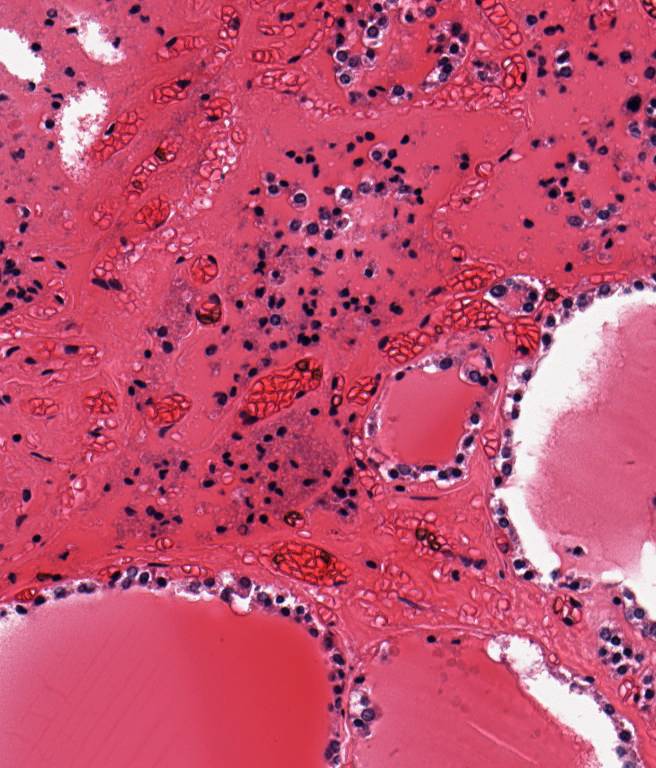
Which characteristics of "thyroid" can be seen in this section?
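This section is thyroid. Its large follicles, along the right side and bottom, have one layer of epithelial lining and homogeneous pink colloid within.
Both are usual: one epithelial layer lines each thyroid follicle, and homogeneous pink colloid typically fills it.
The lining cells are low cuboidal to flattened.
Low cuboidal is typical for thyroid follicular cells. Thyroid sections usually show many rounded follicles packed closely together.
Here, by contrast, cellular stroma fills the centre and upper left, with many small round dark-staining nuclei loosely scattered in it.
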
